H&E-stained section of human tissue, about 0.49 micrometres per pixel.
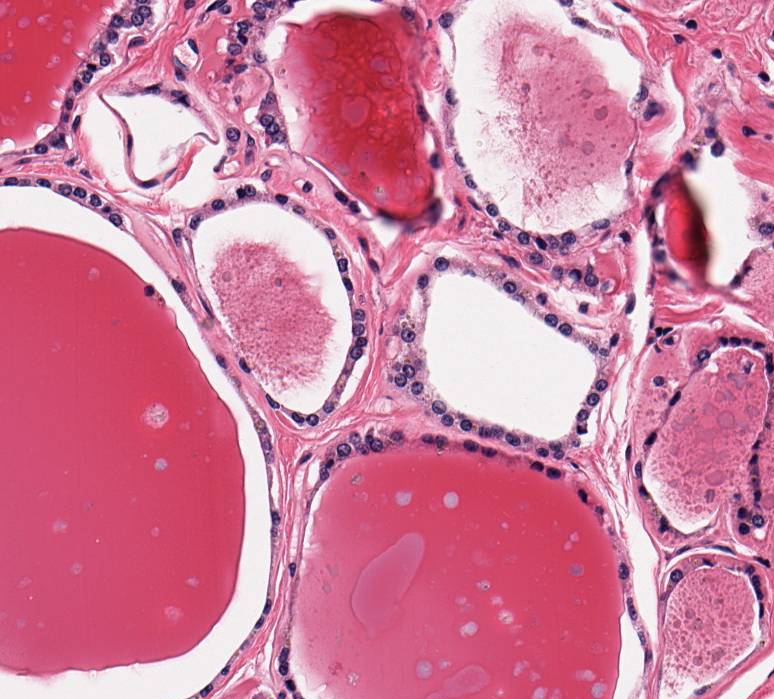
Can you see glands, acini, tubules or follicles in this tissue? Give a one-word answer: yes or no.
Yes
